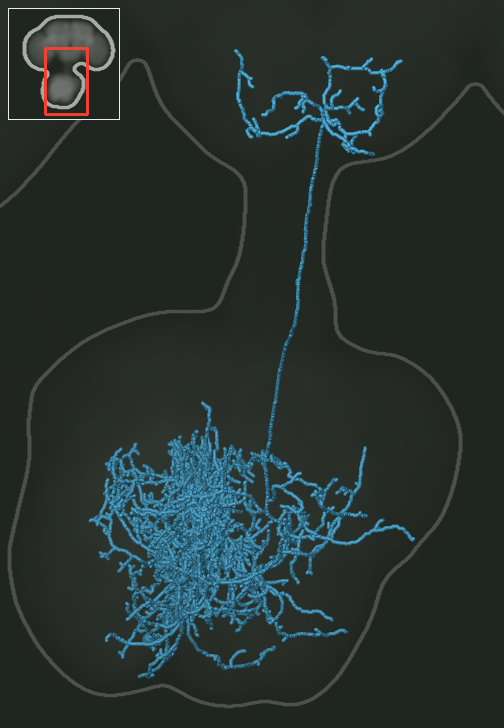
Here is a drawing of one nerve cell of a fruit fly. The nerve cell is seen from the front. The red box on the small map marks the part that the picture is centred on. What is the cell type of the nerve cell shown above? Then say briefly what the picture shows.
Its cell type is AN05B005. Its broad class is ascending neuron. The picture shows dozens of branch ends. In this view it is taller than it is wide.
